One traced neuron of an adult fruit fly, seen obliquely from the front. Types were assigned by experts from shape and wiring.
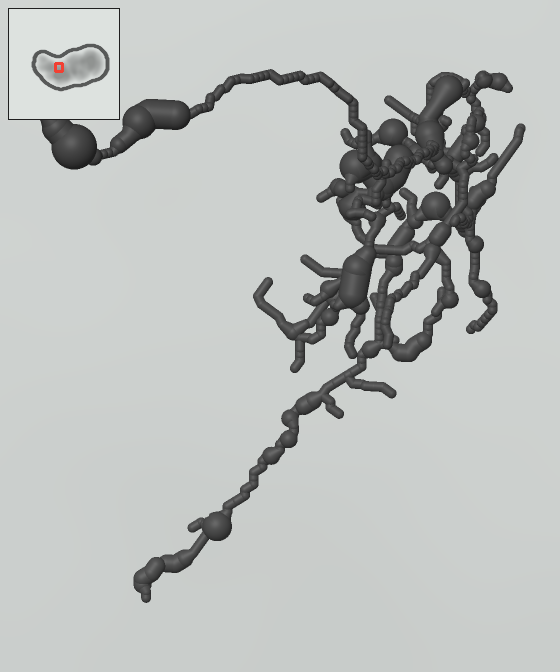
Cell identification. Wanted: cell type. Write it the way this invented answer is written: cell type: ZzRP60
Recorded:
cell type: Mi16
